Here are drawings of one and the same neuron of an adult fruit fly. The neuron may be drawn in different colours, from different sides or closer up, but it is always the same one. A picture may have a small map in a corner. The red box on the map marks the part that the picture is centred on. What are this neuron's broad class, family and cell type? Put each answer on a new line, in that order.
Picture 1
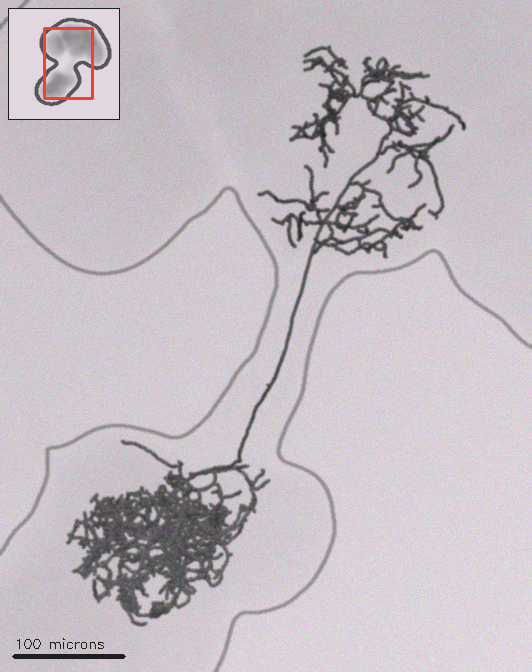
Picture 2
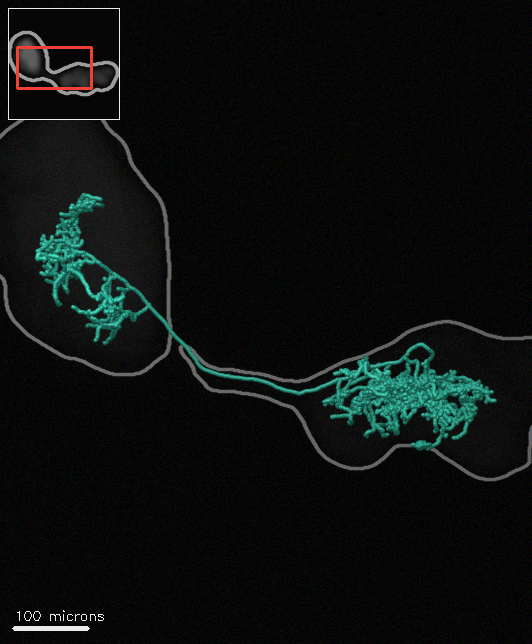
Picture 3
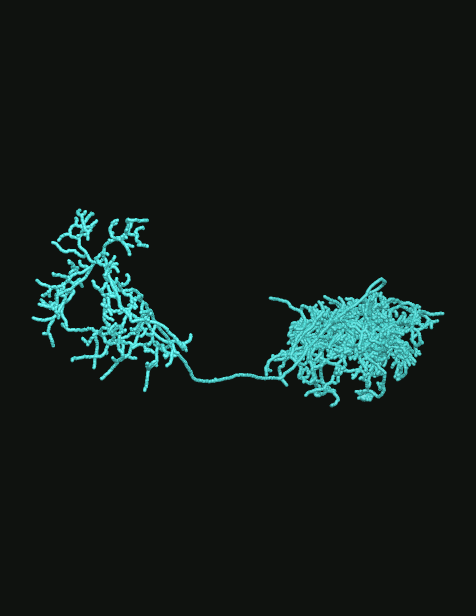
ascending neuron
hemilineage 02A
AN02A002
